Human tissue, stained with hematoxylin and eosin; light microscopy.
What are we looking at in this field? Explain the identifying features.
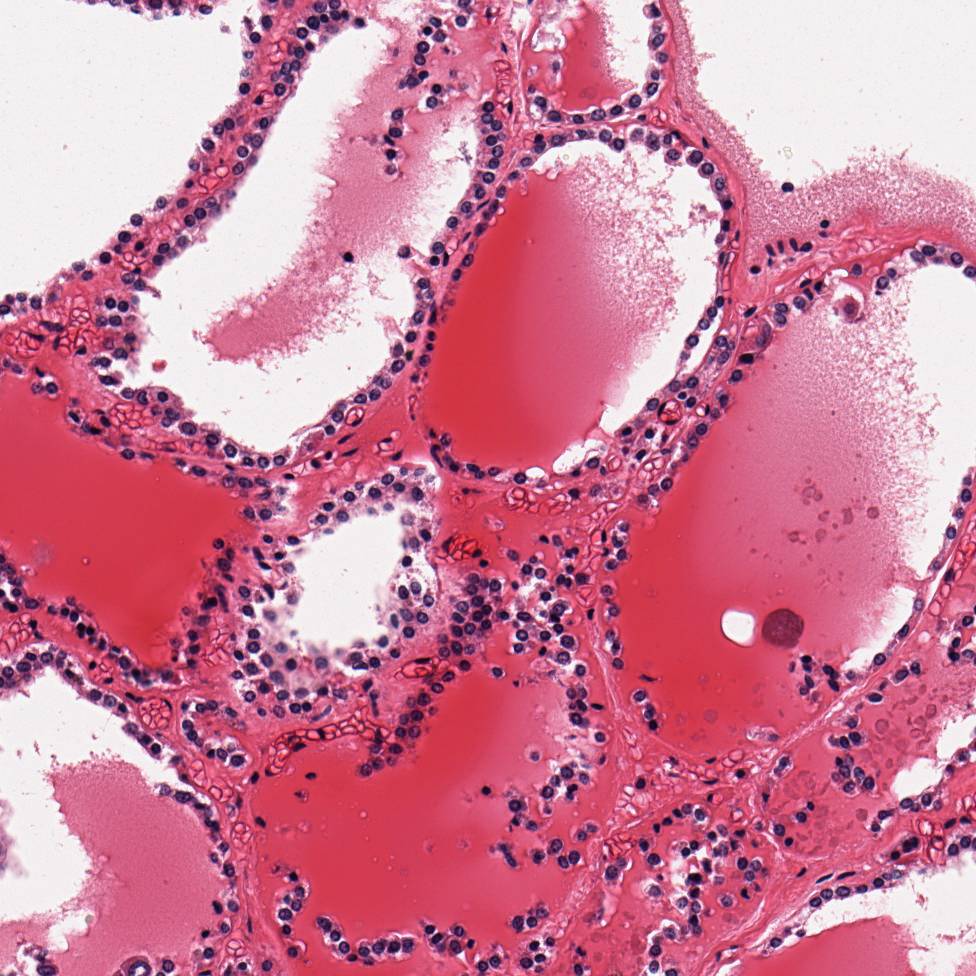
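What you're seeing is mainly thyroid follicle. Notice that each follicle is lined by a single layer of low cuboidal to flattened cells, and most lumens hold a homogeneous, deep pink-red material.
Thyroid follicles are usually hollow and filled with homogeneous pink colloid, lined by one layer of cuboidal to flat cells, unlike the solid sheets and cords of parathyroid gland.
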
